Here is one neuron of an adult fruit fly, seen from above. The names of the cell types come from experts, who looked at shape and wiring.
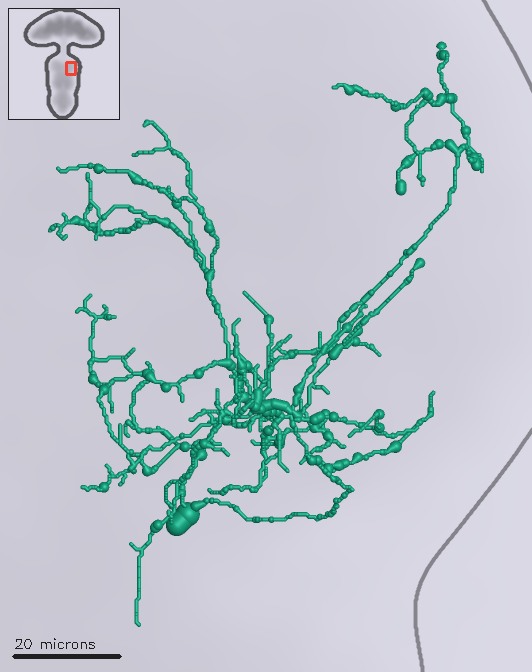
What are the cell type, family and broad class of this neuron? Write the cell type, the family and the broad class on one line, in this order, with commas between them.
IN04B098, hemilineage 04B, nerve-cord intrinsic neuron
